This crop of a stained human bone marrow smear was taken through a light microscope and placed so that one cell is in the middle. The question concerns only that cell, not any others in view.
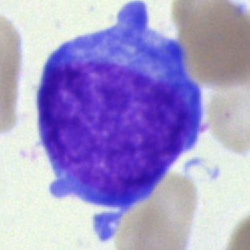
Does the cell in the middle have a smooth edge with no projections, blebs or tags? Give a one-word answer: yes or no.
No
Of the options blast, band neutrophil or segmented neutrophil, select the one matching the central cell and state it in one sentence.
Looking at the middle of the crop, the cell there is a blast.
